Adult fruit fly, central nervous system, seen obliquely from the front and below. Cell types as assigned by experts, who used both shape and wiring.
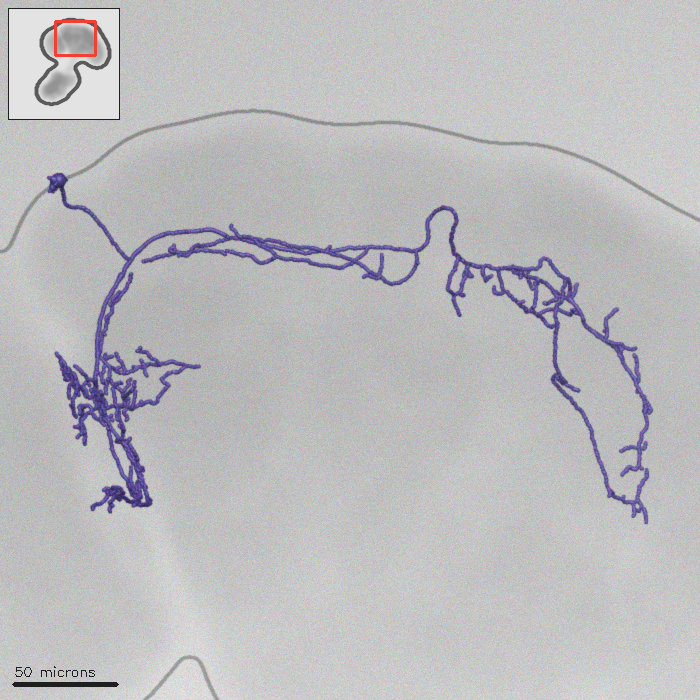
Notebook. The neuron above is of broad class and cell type: central-brain intrinsic neuron; aMe13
